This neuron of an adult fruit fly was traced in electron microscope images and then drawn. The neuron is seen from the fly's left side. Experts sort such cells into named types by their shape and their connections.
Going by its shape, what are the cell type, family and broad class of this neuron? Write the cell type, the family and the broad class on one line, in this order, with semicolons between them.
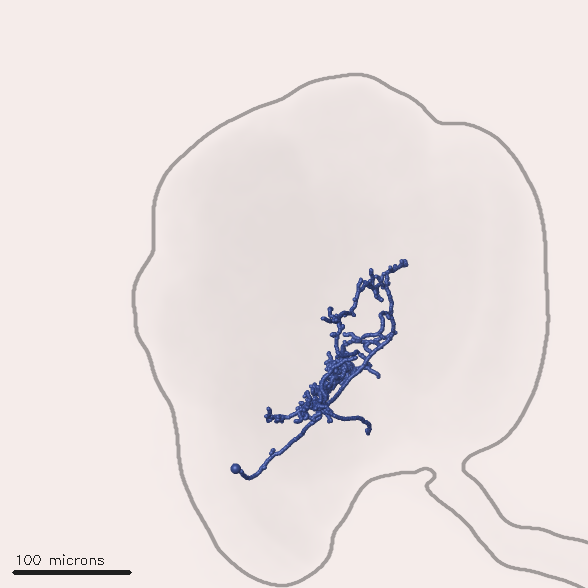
AMMC010; hemilineage MX7; central-brain intrinsic neuron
